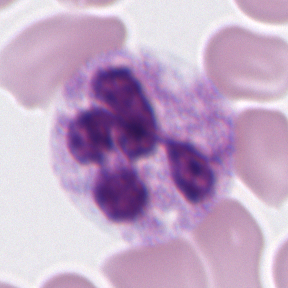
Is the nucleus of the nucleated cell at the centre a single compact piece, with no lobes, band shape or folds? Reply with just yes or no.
No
